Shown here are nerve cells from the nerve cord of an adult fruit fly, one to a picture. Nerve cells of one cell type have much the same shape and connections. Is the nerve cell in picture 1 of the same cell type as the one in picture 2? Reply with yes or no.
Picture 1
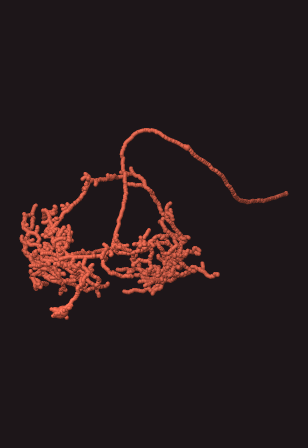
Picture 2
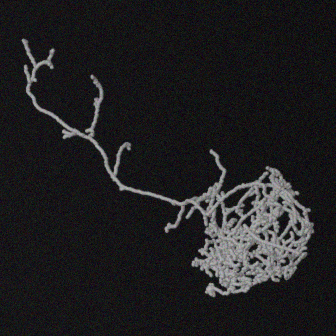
no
